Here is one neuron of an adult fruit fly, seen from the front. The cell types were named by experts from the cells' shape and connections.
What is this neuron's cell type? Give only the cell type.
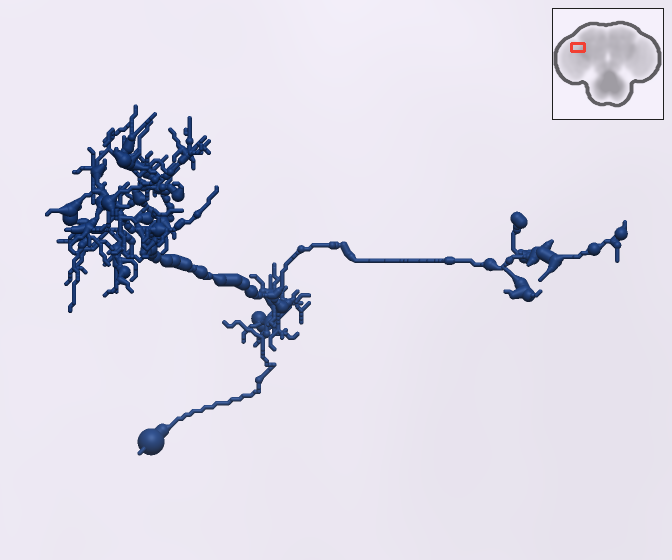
Y3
